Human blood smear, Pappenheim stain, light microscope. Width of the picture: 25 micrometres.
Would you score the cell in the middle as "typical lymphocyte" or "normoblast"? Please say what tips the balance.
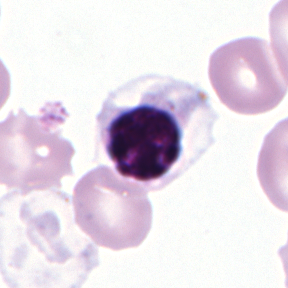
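This is a normoblast, not a typical lymphocyte. Look first at the cytoplasm: it is very pale, almost colourless with a faint grey tint.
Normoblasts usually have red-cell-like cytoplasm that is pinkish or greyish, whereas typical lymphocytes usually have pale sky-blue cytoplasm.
Now the nucleus: it is round in outline, about 6 micrometres across, with dense, dark purple chromatin in coarse clumps.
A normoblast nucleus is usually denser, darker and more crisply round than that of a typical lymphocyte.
The nucleus also sits off-centre toward the lower left, so the band of cytoplasm is widest on the upper and right sides.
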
